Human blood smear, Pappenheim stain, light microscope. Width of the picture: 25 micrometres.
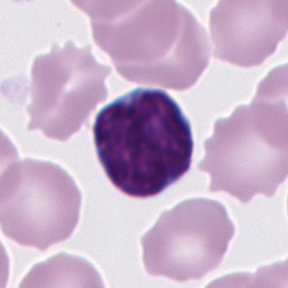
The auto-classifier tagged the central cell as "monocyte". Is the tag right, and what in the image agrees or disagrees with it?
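The central cell is about 10 micrometres across, and its round nucleus, about 9 micrometres across, fills about 90% of the cell's area. The chromatin is dark purple and coarsely clumped, and no nucleoli are visible. Cytoplasm shows only as a very thin, pale blue rim at the edge, and no vacuoles are seen.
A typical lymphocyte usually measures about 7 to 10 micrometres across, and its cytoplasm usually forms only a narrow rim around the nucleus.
The size and the thin rim here both agree with typical lymphocyte.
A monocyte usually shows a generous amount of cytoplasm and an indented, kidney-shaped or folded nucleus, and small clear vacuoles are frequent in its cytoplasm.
The scant cytoplasm, round nucleus and absence of vacuoles all count against monocyte.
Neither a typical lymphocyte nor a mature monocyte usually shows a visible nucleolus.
The lack of nucleoli therefore fits both names. The name monocyte does not fit; this cell is a typical lymphocyte.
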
